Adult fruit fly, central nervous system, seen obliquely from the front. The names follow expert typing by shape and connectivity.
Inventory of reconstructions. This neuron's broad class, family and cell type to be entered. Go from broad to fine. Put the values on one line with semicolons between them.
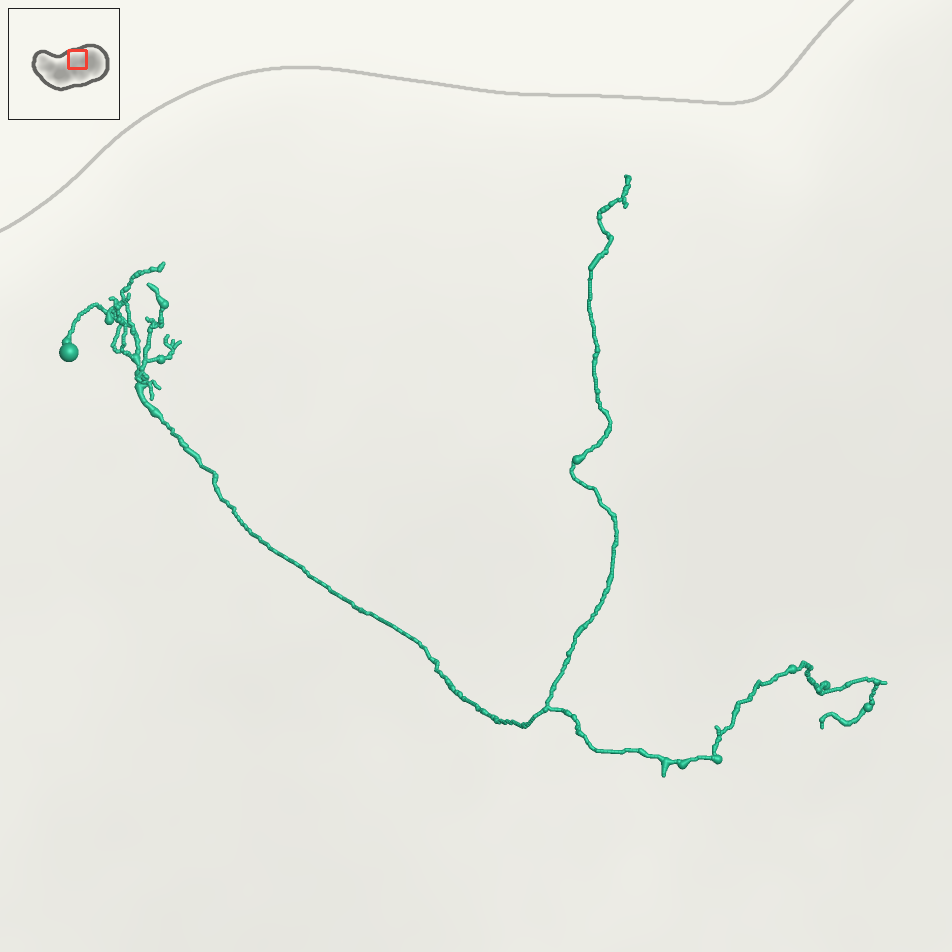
central-brain intrinsic neuron; class Kenyon Cell; KCab-s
